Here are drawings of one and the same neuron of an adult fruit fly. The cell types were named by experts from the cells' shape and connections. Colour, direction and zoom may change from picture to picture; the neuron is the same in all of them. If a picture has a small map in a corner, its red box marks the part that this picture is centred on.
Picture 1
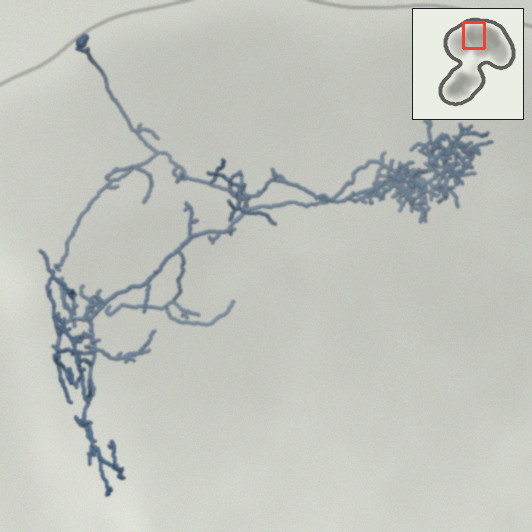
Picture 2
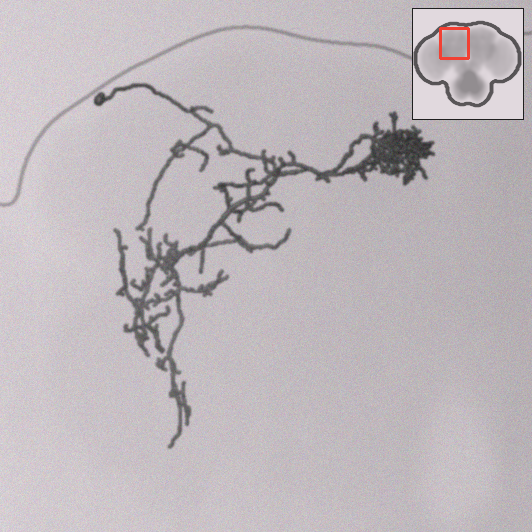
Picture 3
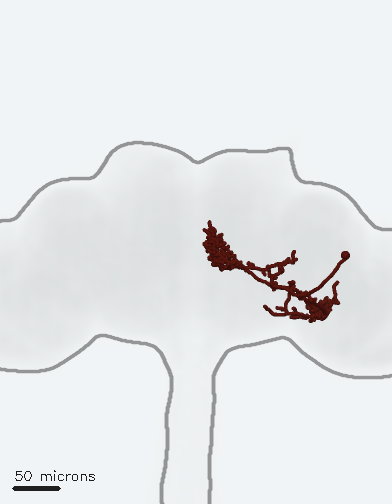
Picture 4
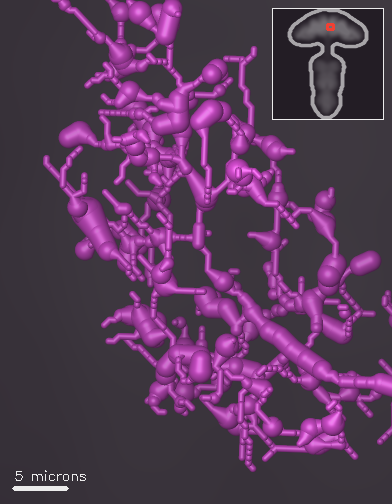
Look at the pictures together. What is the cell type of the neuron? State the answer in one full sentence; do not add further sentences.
Belonging to the cell type SMP200 is this neuron.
